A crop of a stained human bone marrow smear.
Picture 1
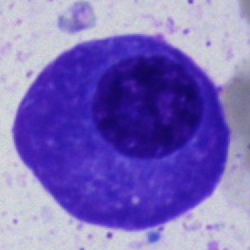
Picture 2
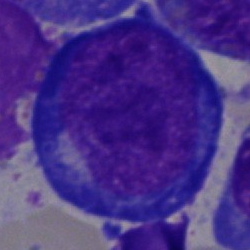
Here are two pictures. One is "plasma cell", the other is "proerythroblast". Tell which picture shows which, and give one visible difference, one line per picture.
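In picture 1 we see a plasma cell: The cytoplasm is abundant and covers more of the cell than the nucleus does.
In picture 2 we see a proerythroblast: The cytoplasm forms a narrow rim of deep blue around the nucleus.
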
